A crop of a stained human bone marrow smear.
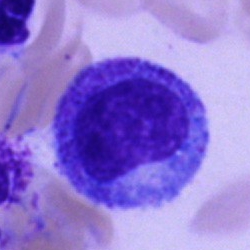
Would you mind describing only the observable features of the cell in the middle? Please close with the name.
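You'll notice the cytoplasm stains blue, with fine purple granules scattered through it. Its rim is widest at the lower right of the nucleus, and that's also where a paler zone of cytoplasm sits right against the nucleus. That's a promyelocyte.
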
